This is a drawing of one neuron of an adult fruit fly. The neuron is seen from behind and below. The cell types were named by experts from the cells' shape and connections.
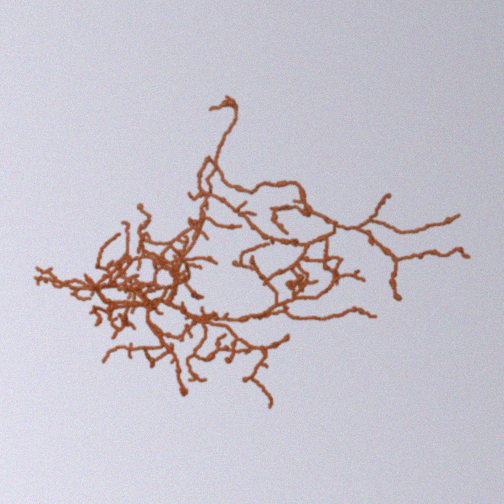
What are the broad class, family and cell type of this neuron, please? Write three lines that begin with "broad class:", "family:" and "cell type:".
broad class: central-brain intrinsic neuron
family: hemilineage DM4_dorsal
cell type: PS107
